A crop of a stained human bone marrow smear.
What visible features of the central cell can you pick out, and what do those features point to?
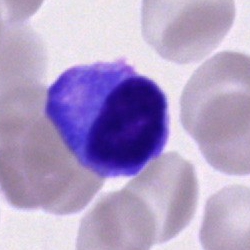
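Dense chromatin first, stained a very dark purple. The cytoplasm is deep blue, and most of it sits to the left of the nucleus. Hmm, there's also a small pinkish tag sticking out from the top edge. This is a plasma cell.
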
